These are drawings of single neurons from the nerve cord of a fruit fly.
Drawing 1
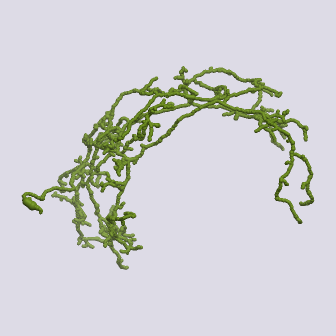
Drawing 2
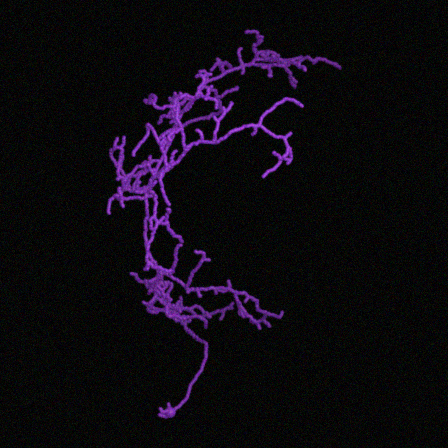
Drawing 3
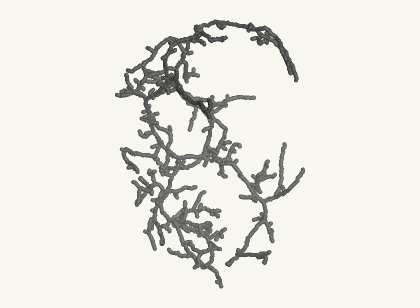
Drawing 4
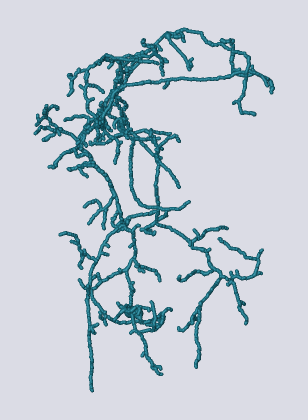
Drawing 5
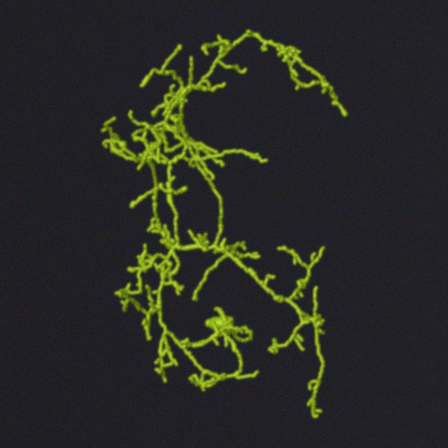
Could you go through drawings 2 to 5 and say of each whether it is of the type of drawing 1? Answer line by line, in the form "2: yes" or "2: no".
2: yes
3: yes
4: yes
5: yes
